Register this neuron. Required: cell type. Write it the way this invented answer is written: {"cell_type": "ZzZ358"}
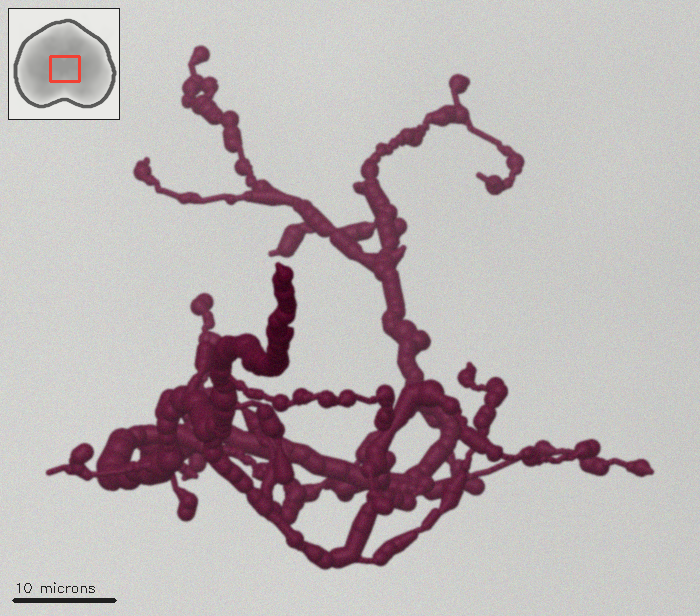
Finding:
{"cell_type": "DNg29"}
